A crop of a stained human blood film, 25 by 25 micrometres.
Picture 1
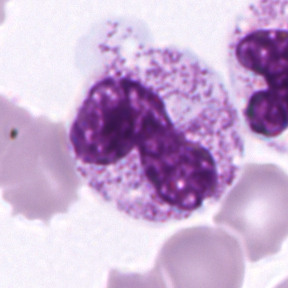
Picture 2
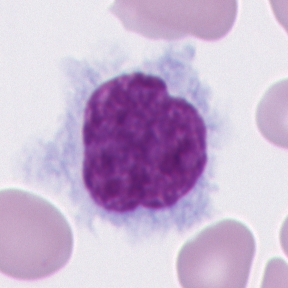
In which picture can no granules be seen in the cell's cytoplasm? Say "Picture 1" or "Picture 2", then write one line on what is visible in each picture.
Picture 2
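Picture 1: Many small purple granules are scattered through the cytoplasm.
Picture 2: The cytoplasm contains no visible granules.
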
